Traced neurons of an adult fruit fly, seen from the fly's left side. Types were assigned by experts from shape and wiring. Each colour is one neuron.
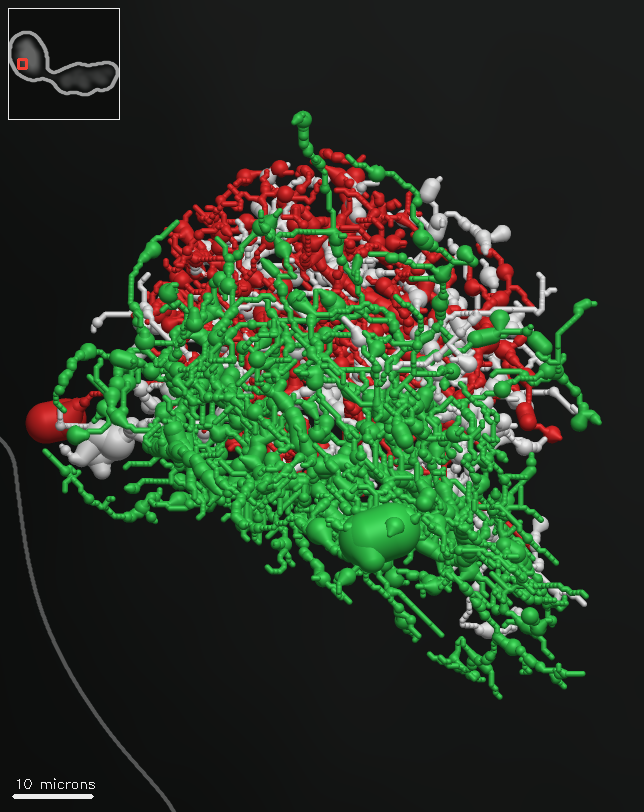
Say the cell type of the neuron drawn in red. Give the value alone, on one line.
PRW053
